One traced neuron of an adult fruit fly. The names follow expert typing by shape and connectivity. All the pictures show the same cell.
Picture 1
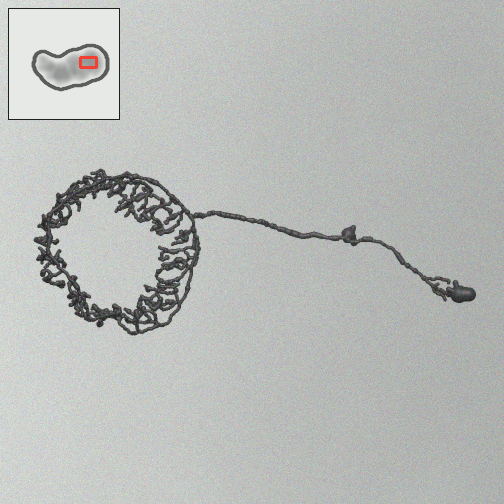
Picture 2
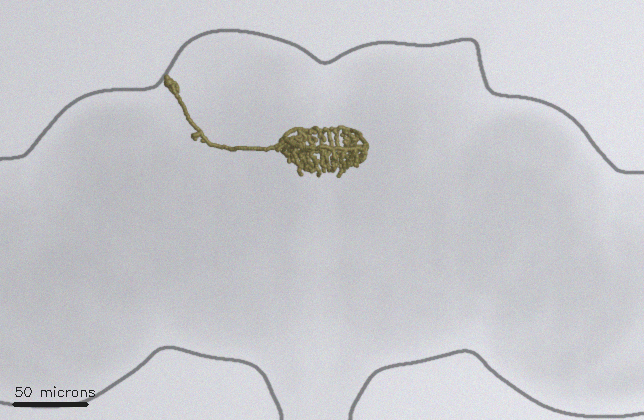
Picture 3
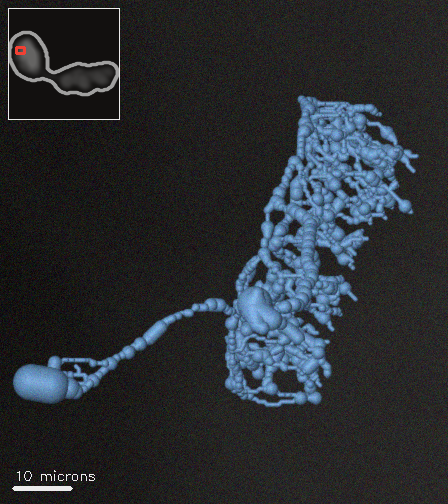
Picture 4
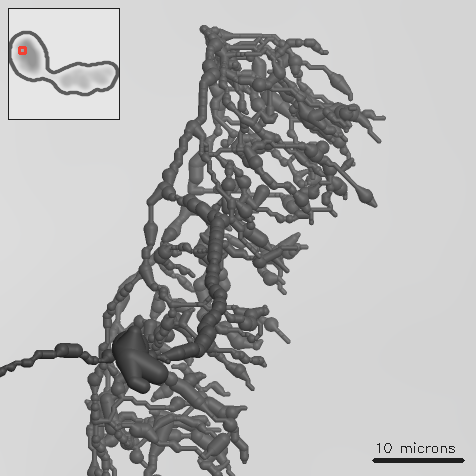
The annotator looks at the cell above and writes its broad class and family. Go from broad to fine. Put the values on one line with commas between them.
central-brain intrinsic neuron, hemilineage EBa1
